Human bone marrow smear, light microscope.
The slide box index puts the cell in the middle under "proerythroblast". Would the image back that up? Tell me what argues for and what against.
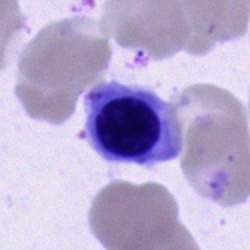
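No, proerythroblast does not fit; this is an erythroblast. What speaks for erythroblast is the chromatin, which is dense and dark purple.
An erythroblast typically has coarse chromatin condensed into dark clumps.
The nucleus shows no visible nucleolus. The cytoplasm is blue and free of granules, forming a narrow rim that is broader on the right side of the nucleus. The outline of the cell is irregular and somewhat angular rather than smoothly round.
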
